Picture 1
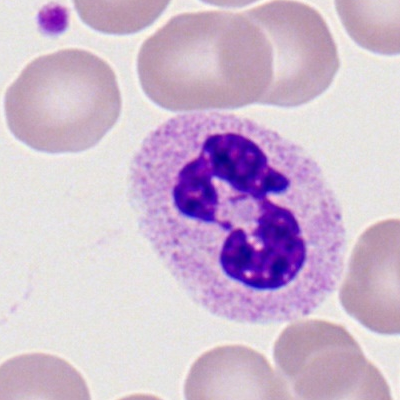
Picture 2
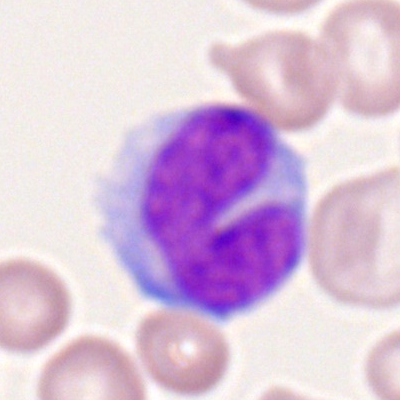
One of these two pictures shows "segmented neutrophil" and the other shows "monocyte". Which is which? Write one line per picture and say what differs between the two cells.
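In picture 1 we see a segmented neutrophil: The cytoplasm is dusted throughout with fine granules.
In picture 2 we see a monocyte: No distinct granules can be seen in the cytoplasm.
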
